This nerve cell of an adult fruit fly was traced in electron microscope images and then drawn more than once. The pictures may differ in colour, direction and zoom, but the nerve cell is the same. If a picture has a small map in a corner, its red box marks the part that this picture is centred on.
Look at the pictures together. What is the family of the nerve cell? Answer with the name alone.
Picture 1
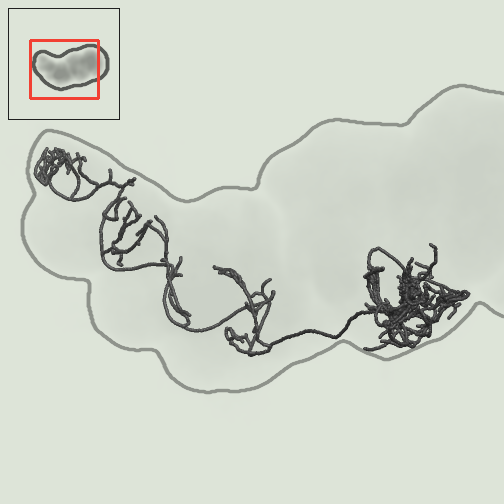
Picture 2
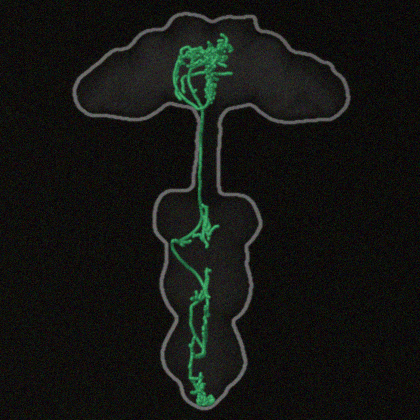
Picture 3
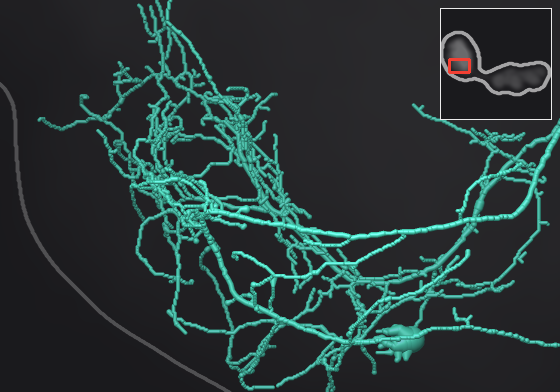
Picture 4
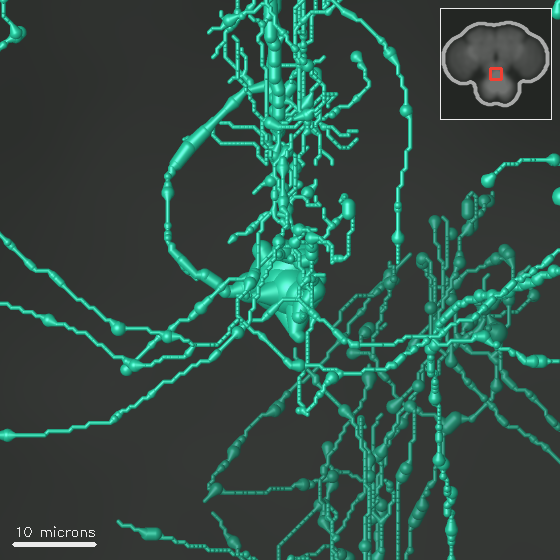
hemilineage 27X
